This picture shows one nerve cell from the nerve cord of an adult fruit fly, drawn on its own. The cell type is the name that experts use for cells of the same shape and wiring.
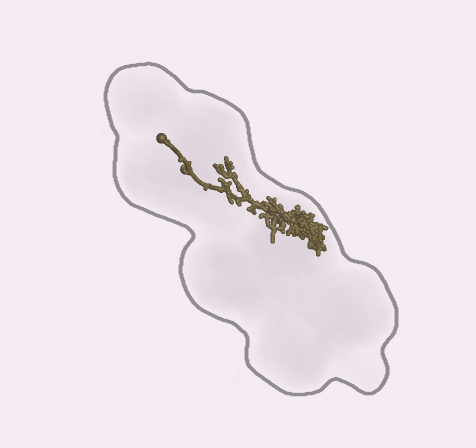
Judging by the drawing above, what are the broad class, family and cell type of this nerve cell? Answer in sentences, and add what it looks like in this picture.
It is a nerve-cord intrinsic neuron. Its family is hemilineage 06B. Its cell type is IN06B083. In this view it is wider than it is tall.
